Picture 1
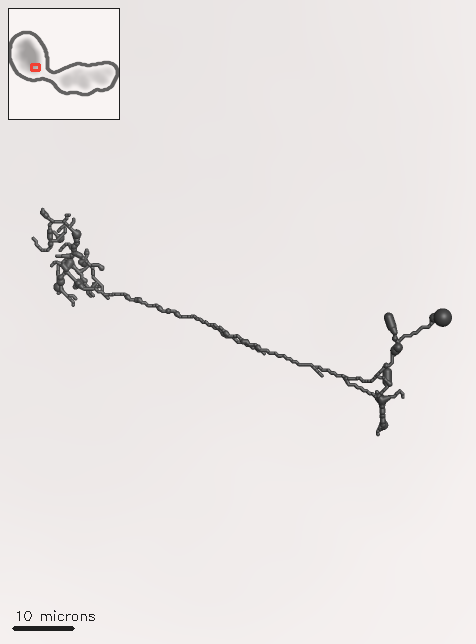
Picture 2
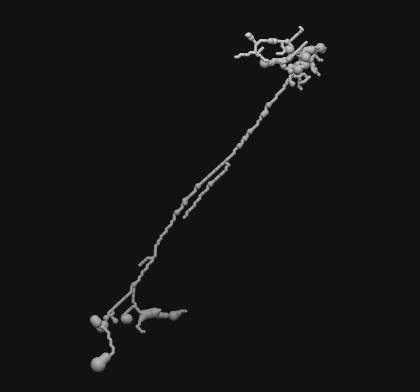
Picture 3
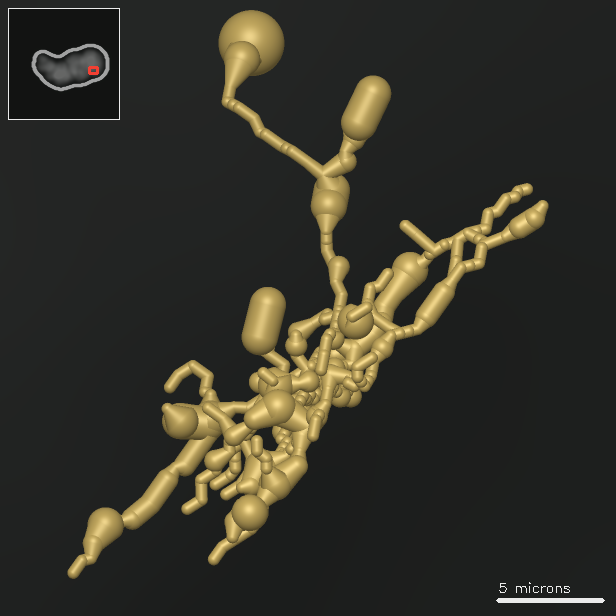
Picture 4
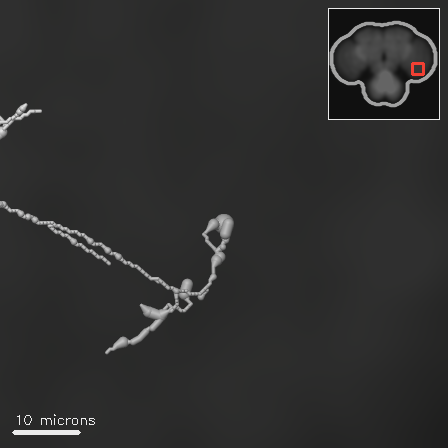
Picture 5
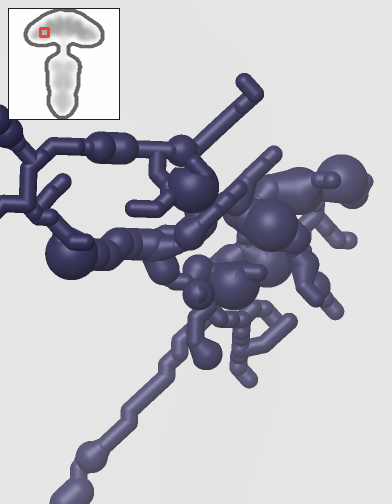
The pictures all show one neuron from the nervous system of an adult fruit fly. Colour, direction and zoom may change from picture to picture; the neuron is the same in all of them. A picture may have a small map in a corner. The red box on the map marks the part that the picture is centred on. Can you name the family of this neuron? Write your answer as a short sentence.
The family is T.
